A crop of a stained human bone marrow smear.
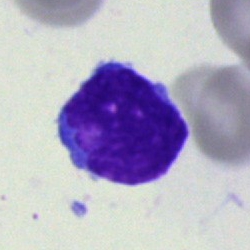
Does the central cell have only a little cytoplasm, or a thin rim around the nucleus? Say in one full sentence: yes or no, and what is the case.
Yes, around the nucleus there is only a narrow rim of cytoplasm.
